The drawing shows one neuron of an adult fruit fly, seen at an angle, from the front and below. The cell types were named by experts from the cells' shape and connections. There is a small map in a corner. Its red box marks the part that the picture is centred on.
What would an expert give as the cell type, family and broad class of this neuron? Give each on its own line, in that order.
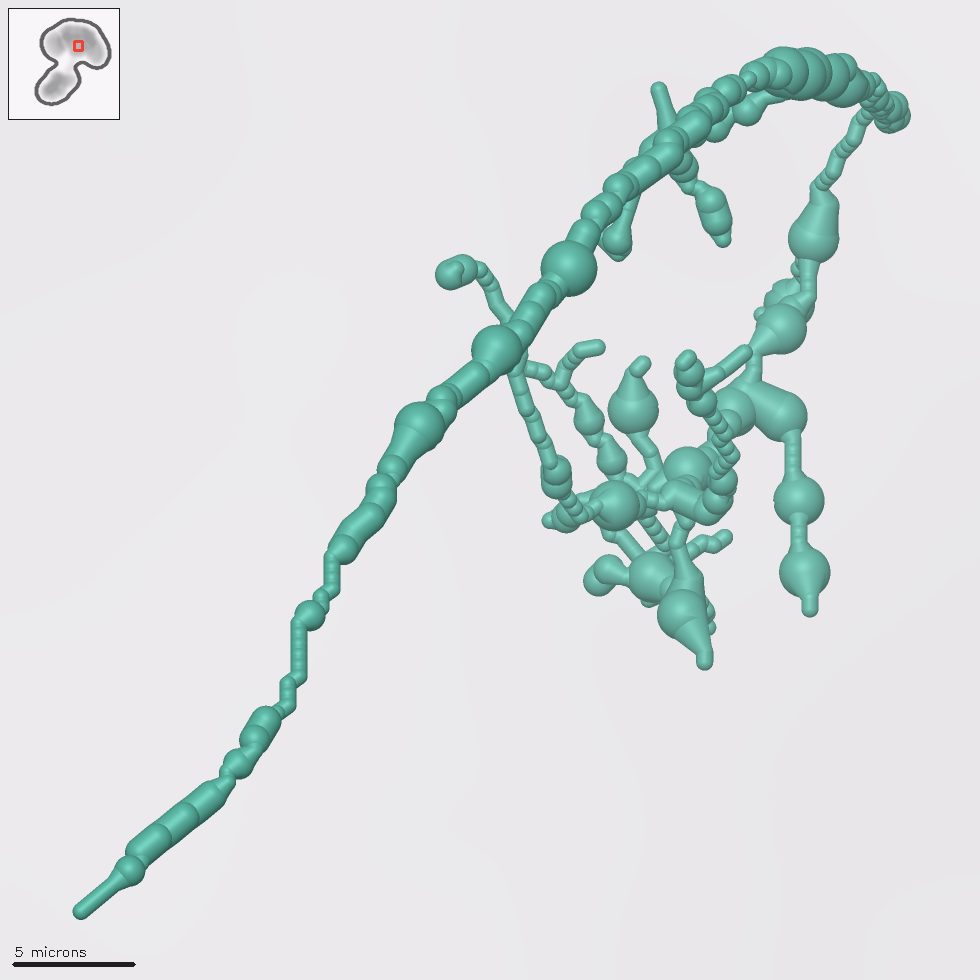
ENS4
ENS
sensory neuron entering the brain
